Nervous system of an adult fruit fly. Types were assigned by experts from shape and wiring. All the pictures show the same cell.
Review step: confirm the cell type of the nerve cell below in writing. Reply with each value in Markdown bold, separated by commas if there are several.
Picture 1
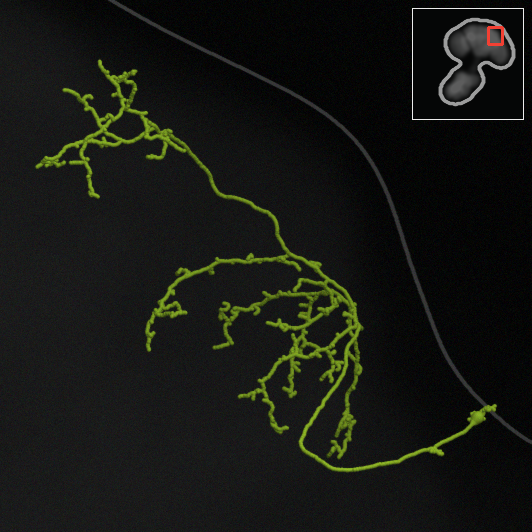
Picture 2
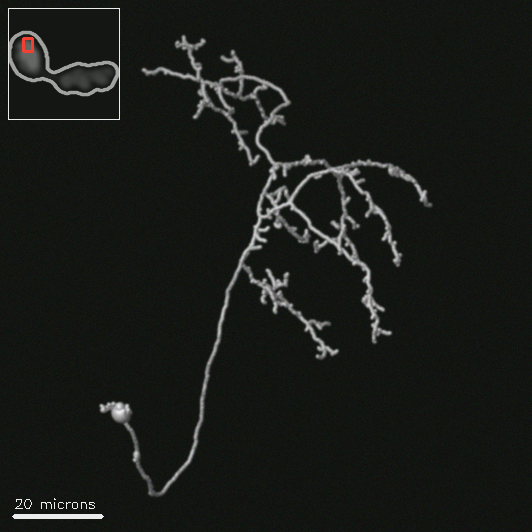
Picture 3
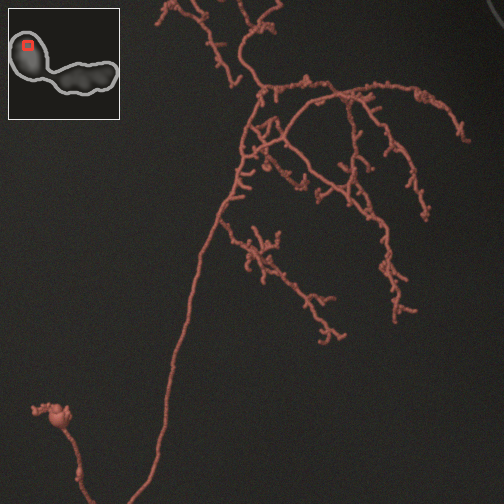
**LHAV5a2_a3**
